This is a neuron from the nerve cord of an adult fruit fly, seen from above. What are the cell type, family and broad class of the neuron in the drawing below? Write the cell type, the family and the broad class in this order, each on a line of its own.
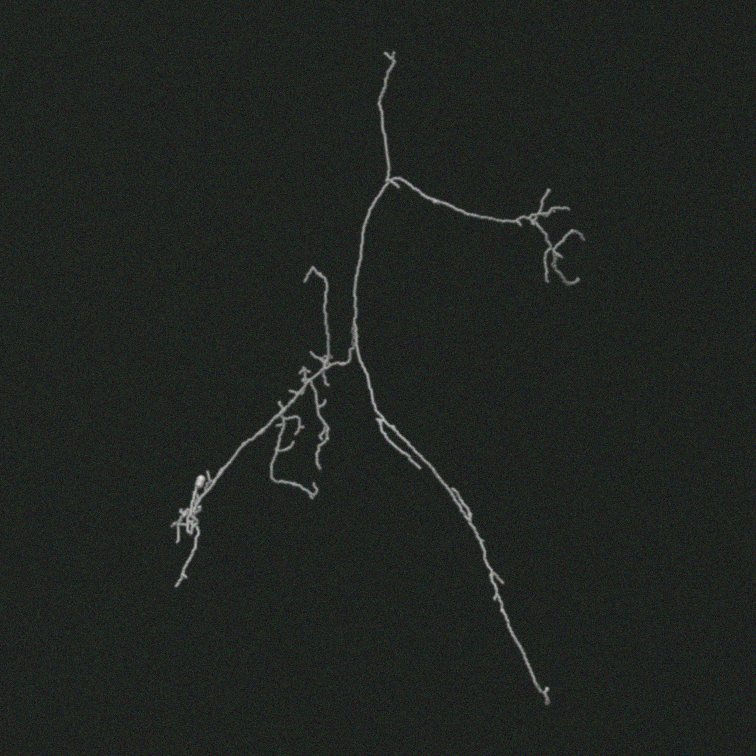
IN18B054
hemilineage 18B
nerve-cord intrinsic neuron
